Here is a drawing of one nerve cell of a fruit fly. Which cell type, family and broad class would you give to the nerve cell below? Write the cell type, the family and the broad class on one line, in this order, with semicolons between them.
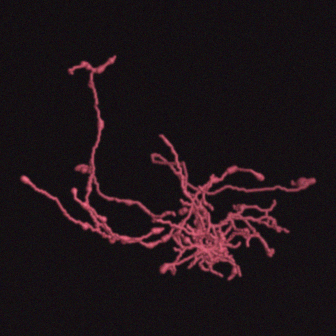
IN01B042; hemilineage 01B; nerve-cord intrinsic neuron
